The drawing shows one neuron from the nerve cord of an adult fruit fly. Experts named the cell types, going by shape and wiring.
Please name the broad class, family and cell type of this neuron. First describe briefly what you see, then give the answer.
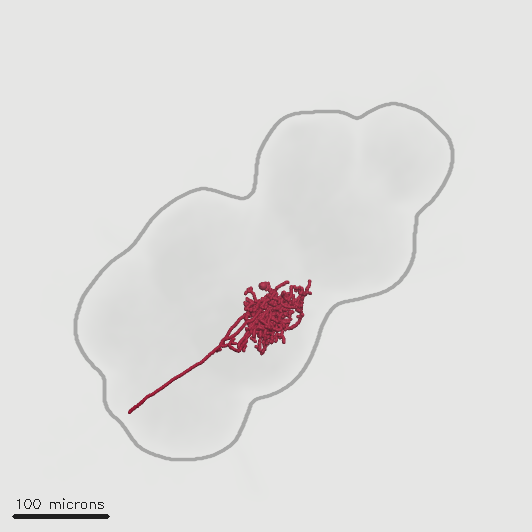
By the scale bar it is about 190 microns wide in this view. In this view it is wider than it is tall. Its broad class is ascending neuron. The family is hemilineage 03B. Its cell type is AN03B039.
